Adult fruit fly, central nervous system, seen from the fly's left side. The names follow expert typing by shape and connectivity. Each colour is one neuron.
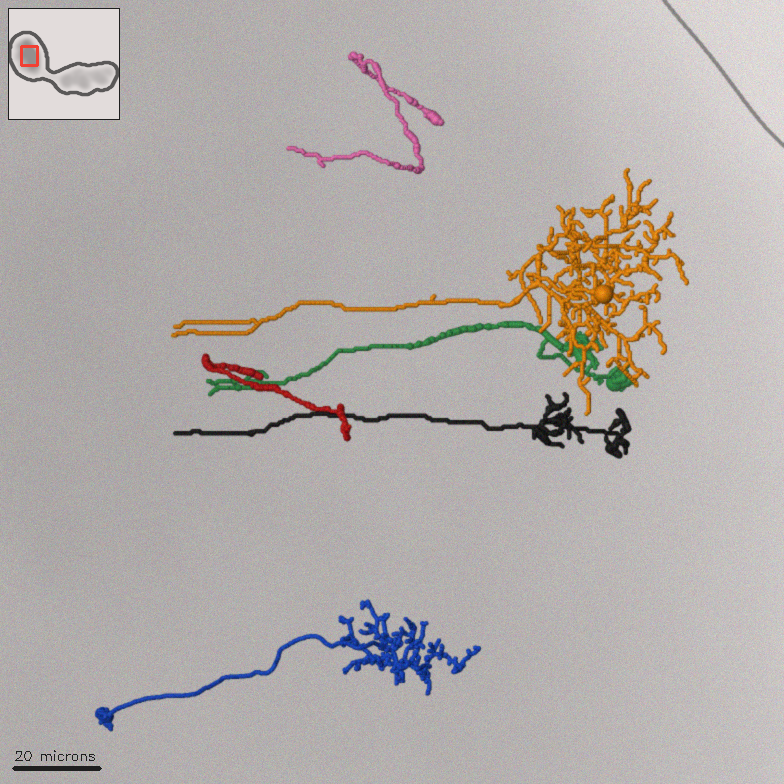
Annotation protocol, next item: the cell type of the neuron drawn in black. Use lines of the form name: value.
cell type: L5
